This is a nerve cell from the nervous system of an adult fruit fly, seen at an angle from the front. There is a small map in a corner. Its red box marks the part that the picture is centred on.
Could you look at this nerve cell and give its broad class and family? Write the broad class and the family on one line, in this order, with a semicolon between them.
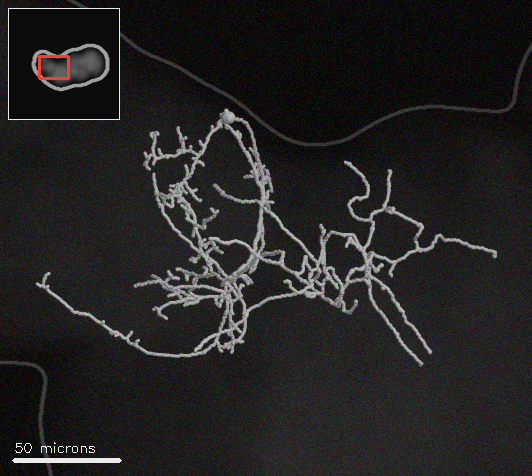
nerve-cord intrinsic neuron; hemilineage 18B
